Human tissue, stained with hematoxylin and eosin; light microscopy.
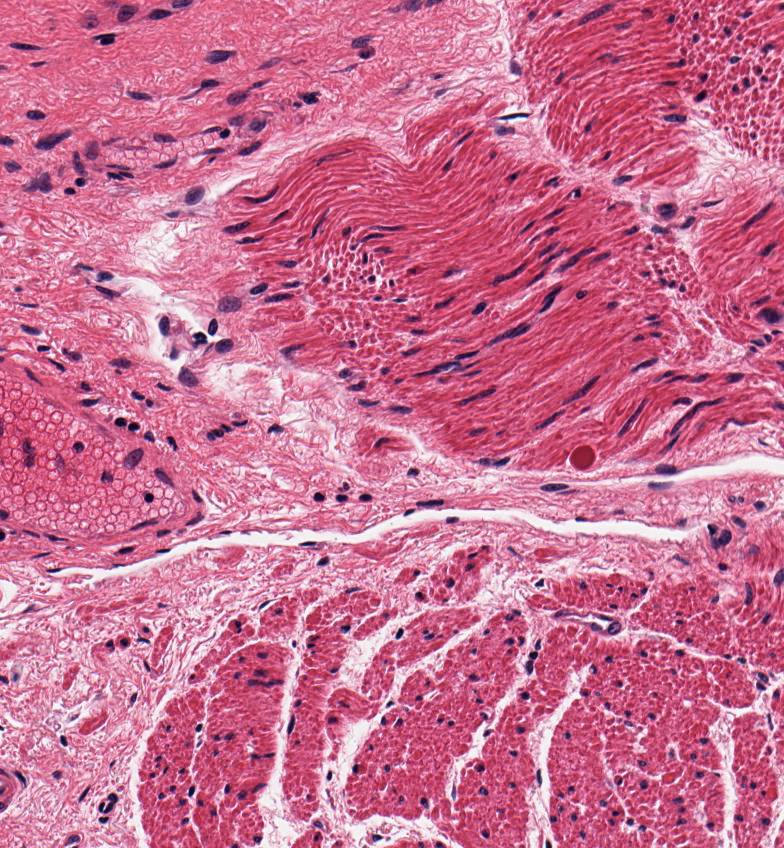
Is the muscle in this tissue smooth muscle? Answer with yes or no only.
Yes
